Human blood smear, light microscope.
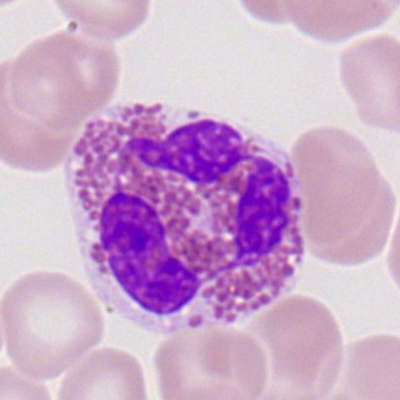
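Eosinophil, and notice how its granules are of fairly even size right through the cell. The nucleus is split into separate lobes joined by narrow strands, with dense, deep purple chromatin. You won't find any nucleoli in it, either.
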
